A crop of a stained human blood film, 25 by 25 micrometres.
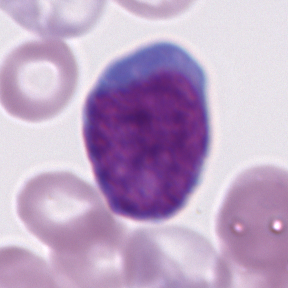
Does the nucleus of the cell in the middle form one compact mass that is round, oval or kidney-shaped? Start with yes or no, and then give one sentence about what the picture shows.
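Yes. The nucleus is a single oval mass without lobes.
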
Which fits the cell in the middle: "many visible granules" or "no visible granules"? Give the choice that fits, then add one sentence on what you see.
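No visible granules. No granules are visible in the cytoplasm.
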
